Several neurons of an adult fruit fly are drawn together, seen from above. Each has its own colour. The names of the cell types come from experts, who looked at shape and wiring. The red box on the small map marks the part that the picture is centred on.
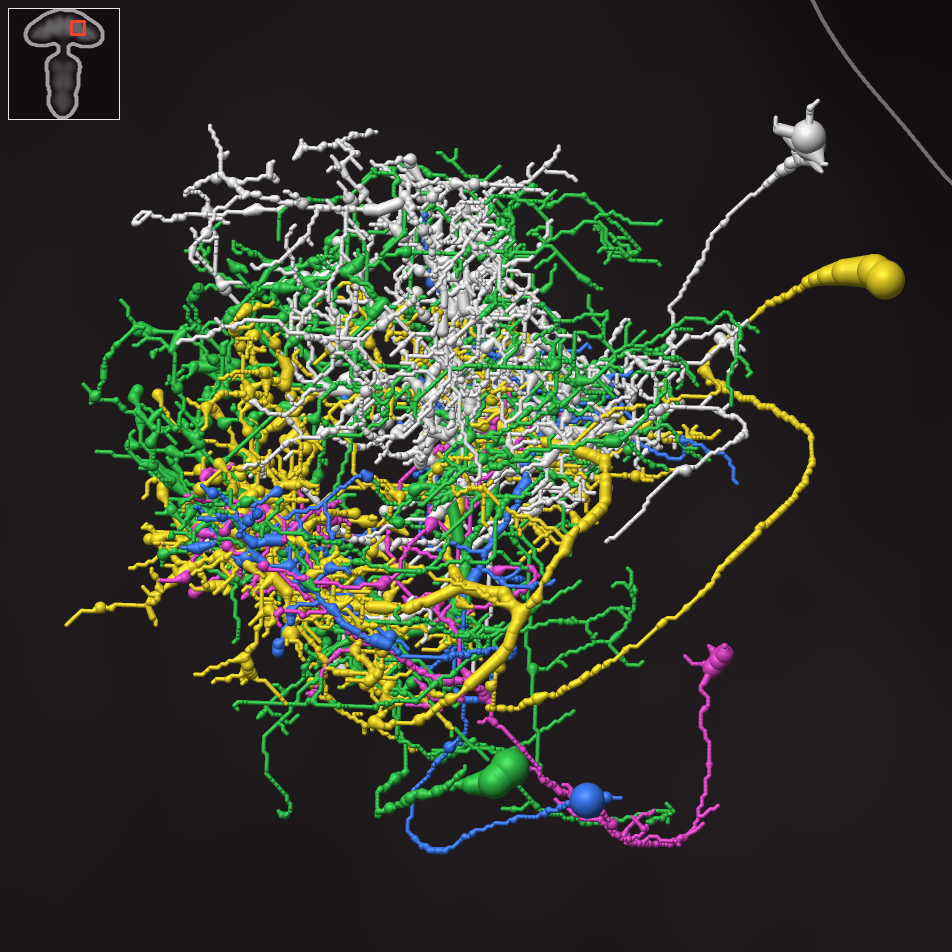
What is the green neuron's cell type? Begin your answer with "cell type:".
cell type: SLP377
